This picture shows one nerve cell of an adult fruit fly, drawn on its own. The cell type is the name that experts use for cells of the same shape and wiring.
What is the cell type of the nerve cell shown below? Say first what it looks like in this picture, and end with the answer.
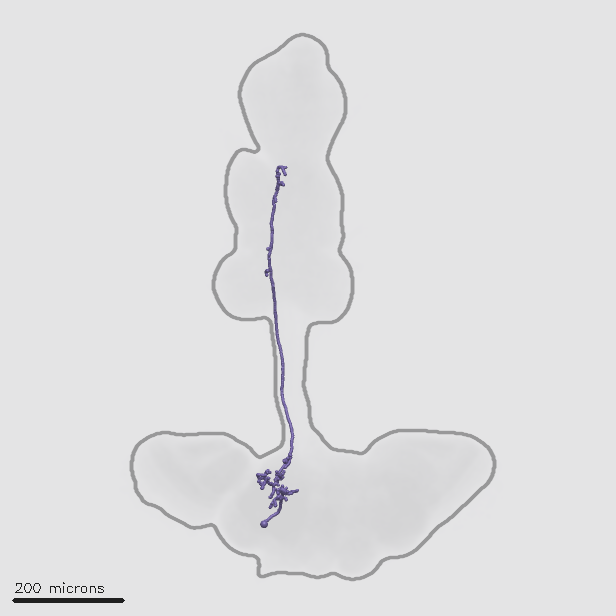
It runs through the neck, between the brain and the nerve cord. The cell body is at the bottom of the picture. From top to bottom in the picture it spans about 650 microns. Its broad class is descending neuron. It is of cell type DNg08.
